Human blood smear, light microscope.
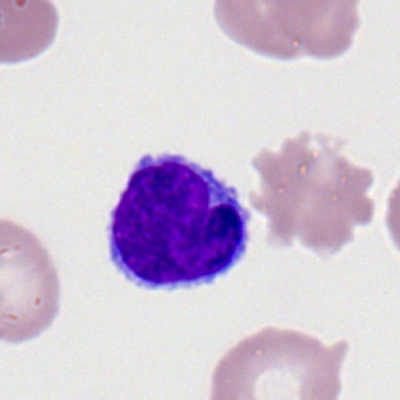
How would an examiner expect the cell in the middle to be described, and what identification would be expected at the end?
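The nucleus fills most of the cell; a deep cleft on its right side sets off a smaller lobe at the lower right. Its chromatin is dark purple and coarsely clumped. The cytoplasm is widest along the right and upper margins. This is a lymphocyte.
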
